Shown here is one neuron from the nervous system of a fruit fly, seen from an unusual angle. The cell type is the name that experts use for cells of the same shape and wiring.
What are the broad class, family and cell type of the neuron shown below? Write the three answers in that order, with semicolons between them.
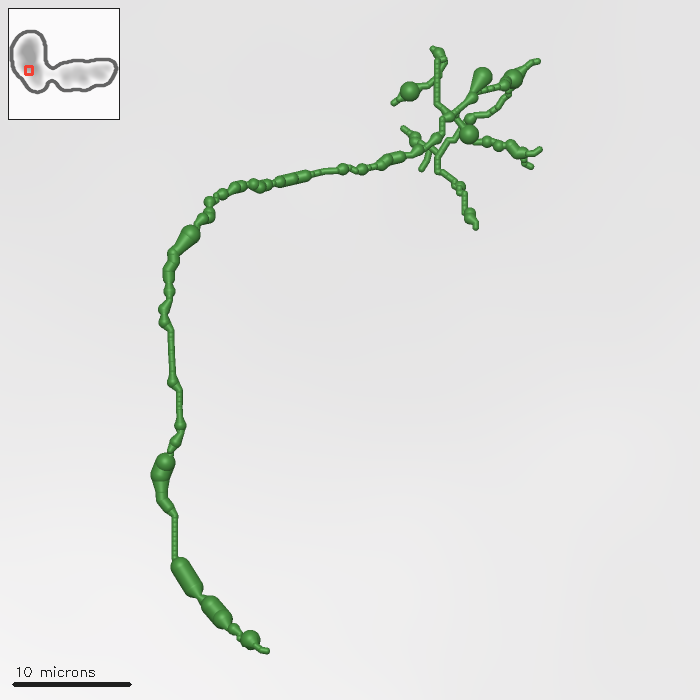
sensory neuron entering the brain; class mechanosensory; BM_Vib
